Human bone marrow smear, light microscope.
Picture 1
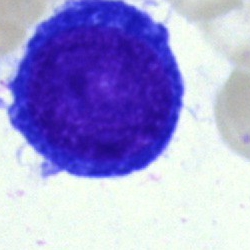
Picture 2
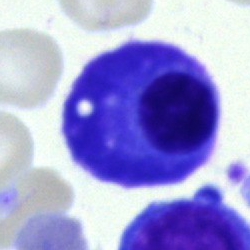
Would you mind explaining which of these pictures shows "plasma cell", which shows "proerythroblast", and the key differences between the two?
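Picture 1 is the proerythroblast, and picture 2 is the plasma cell. Both have deep blue cytoplasm, but in picture 1 it's only a narrow rim round the nucleus, while picture 2 has plenty of it. The chromatin differs too: finely stippled rather than coarsely clumped in picture 1, dark purple and dense-looking in picture 2. Picture 1's cell edge is slightly ragged rather than smooth. Picture 2, meanwhile, has a paler zone of cytoplasm beside the nucleus on its left, plus a single small clear round vacuole near the cytoplasm's left edge.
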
